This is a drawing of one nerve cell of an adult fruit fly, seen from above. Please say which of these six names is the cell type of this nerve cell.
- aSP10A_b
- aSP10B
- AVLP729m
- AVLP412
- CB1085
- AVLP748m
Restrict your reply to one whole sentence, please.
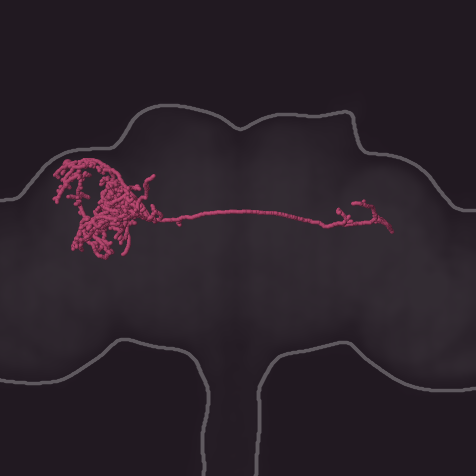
It is to cell type AVLP729m that the nerve cell belongs.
